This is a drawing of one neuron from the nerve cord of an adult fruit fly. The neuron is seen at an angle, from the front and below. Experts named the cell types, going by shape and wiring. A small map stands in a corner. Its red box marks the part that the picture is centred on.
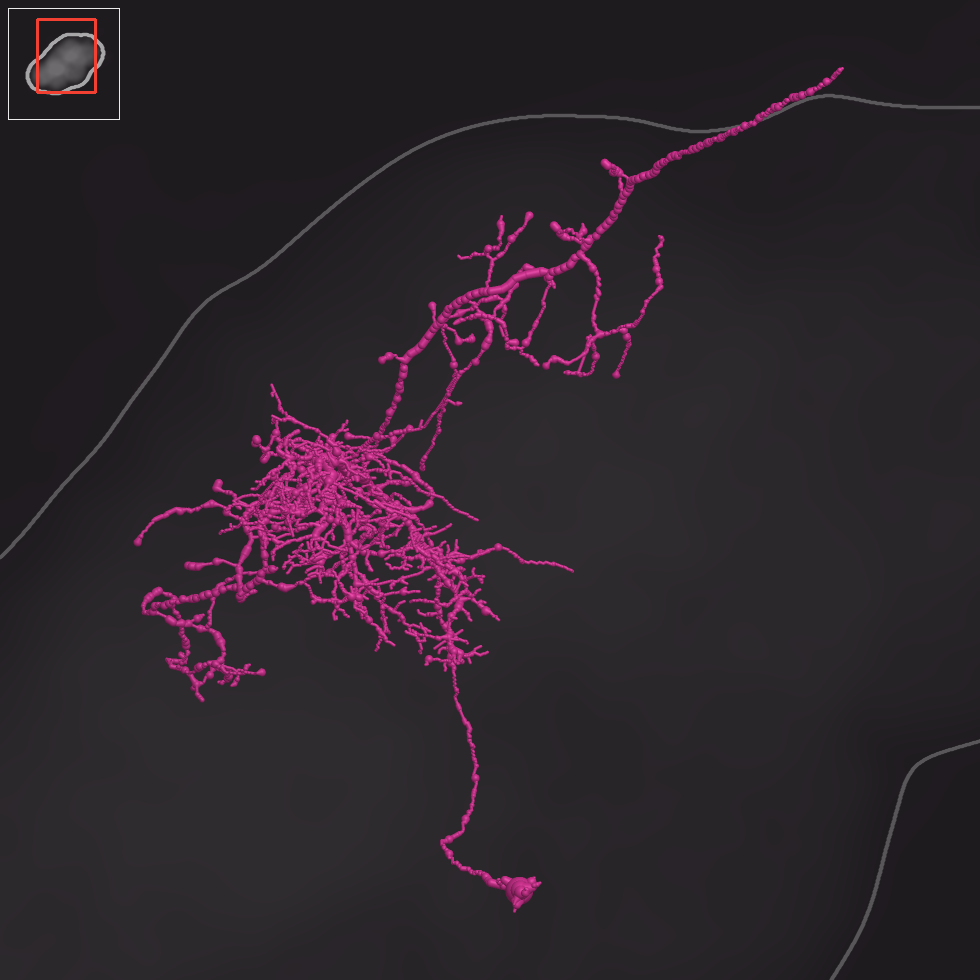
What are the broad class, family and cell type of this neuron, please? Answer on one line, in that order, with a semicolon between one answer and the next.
ascending neuron; hemilineage 06B; AN06B089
